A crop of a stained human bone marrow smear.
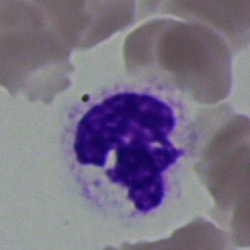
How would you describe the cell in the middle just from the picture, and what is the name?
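Start with the outline: roughly round and smooth, though only faintly marked against the background. The nucleus is irregular and deeply indented, with a clear notch on its lower left side. Its chromatin is dark purple and clumped, small paler patches lying between the clumps. Very pale, nearly colourless cytoplasm forms a rim, widest at the lower left. This is a segmented neutrophil.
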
